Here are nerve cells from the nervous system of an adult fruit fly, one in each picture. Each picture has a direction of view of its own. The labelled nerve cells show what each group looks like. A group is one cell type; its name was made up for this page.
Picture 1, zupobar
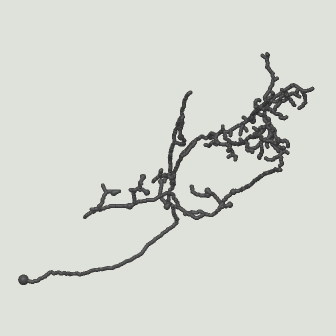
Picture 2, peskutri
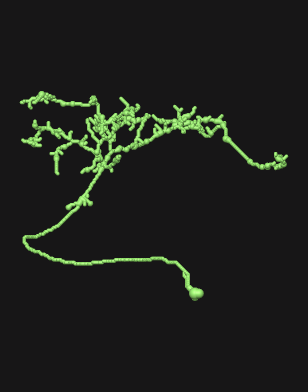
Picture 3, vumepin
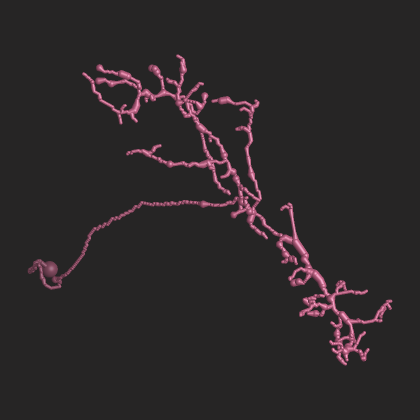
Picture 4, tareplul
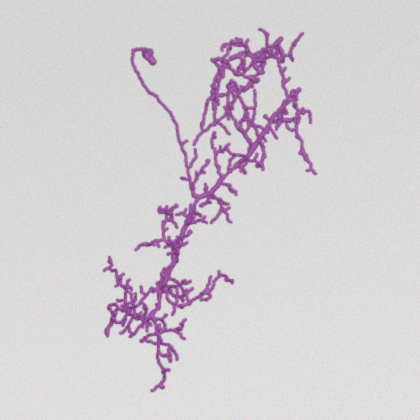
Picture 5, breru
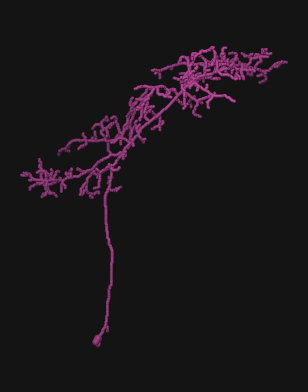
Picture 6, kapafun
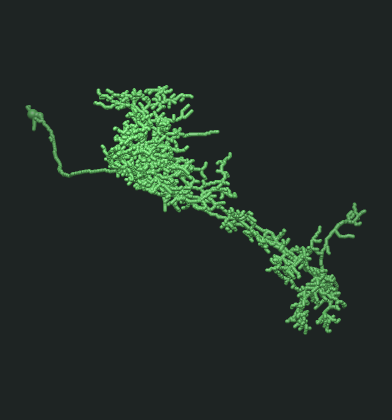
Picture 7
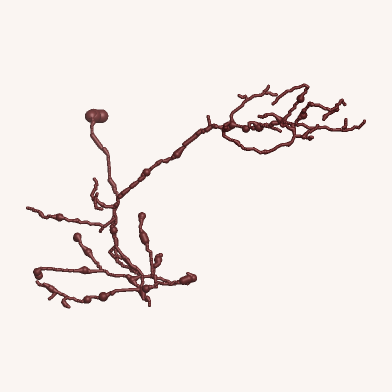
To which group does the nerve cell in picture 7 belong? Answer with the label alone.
zupobar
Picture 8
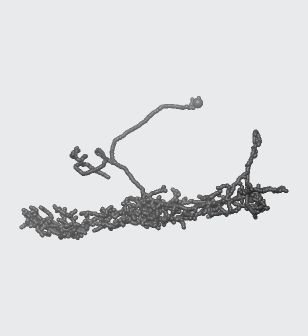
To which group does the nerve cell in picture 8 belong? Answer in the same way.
peskutri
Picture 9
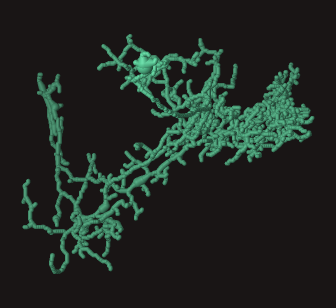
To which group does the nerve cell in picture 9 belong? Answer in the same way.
kapafun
